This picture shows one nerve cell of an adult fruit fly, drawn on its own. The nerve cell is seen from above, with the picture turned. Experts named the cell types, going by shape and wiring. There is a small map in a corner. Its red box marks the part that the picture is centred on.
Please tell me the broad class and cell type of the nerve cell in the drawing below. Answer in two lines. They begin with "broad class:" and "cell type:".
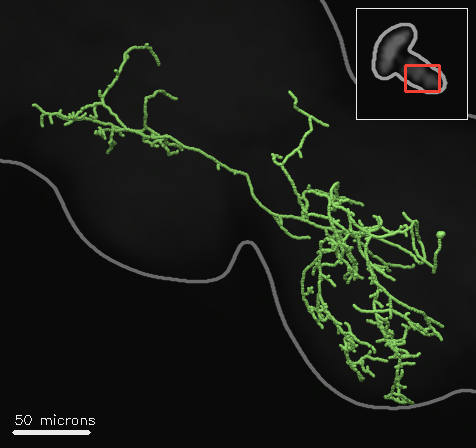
broad class: nerve-cord intrinsic neuron
cell type: INXXX280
